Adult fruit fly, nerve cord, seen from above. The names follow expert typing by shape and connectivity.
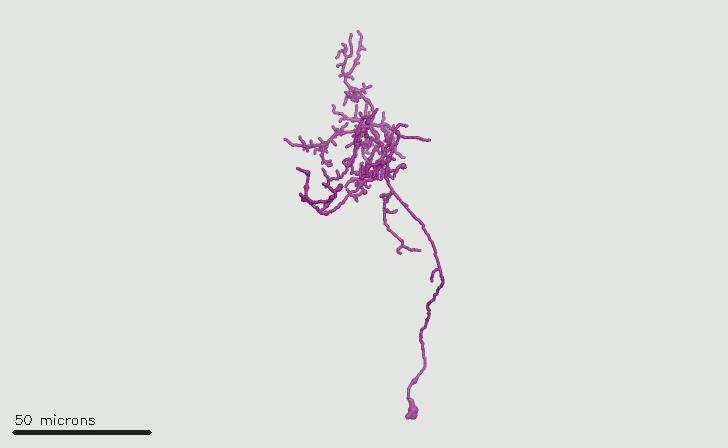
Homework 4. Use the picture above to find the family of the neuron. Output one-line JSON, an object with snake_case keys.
{"family": "hemilineage 20A.22A"}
